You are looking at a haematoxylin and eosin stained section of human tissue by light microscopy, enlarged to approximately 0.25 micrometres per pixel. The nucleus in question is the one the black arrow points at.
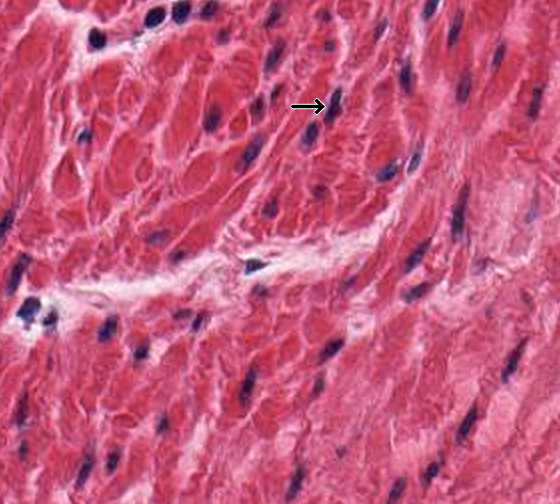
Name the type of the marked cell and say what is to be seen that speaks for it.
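Smooth muscle cell. The nucleus is elongated and narrow, its long axis running diagonally from lower left to upper right. The nucleus is dark purple and about as large and as dark as the neighbouring nuclei. The cytoplasm around the nucleus is pink, and its border with the neighbouring cells is hard to make out.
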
